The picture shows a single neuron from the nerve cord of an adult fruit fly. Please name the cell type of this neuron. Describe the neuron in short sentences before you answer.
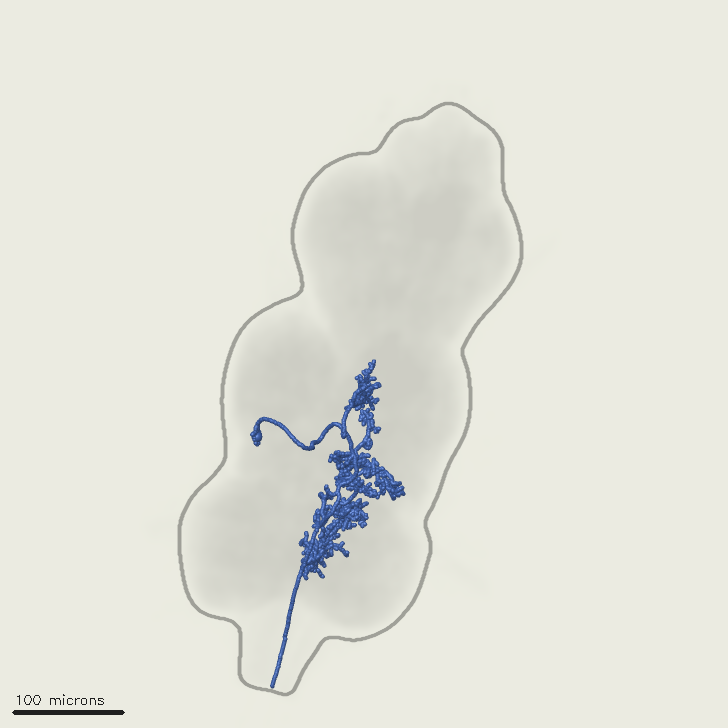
From top to bottom in the picture it spans about 300 microns. As drawn here it is taller than it is wide. It is an ascending neuron. The cell type is AN08B012.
